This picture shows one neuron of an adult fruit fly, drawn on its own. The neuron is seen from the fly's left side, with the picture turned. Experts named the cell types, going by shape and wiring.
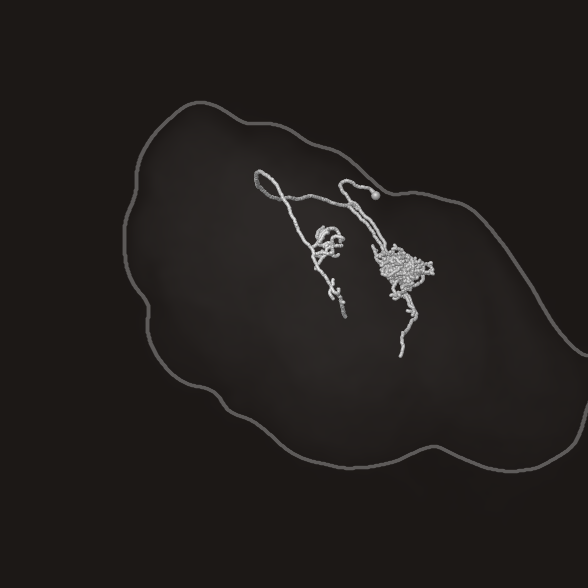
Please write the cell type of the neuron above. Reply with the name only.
PLP081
